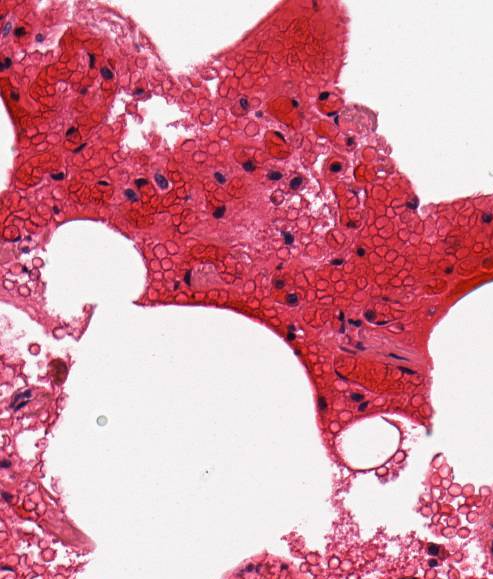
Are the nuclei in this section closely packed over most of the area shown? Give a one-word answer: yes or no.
No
